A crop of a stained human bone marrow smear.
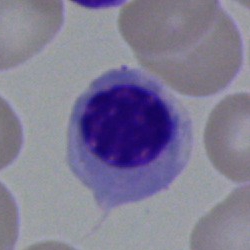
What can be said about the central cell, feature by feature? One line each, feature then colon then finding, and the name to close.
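Nucleus: up in the upper part of the cell, so a wider band of cytoplasm lies below it.
Chromatin: deep purple, dotted with several small paler pinkish spots.
Cytoplasm: a pale lavender-blue.
Tail: a tapering strand of cytoplasm running downward from the bottom of the cell.
Verdict: erythroblast.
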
